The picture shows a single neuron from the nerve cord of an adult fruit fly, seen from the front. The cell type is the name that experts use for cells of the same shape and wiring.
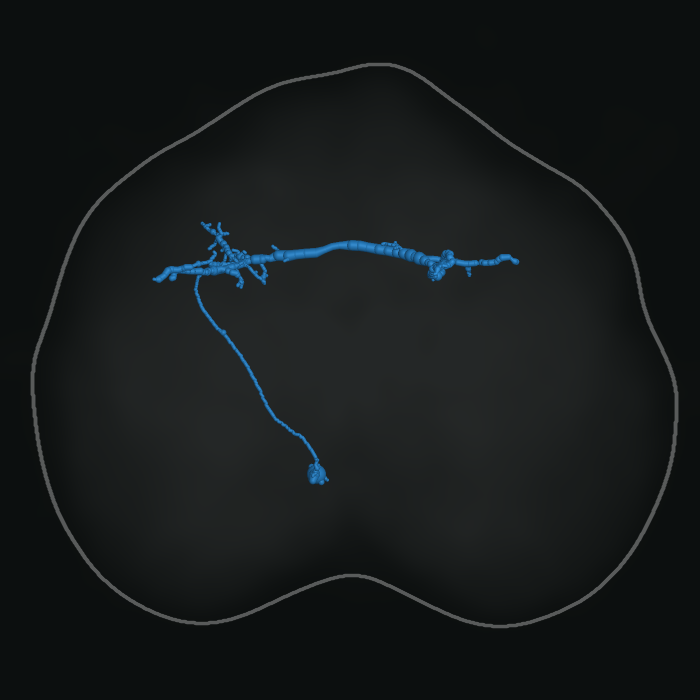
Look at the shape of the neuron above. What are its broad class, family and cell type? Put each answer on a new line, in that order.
nerve-cord intrinsic neuron
hemilineage 06A
IN06A022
